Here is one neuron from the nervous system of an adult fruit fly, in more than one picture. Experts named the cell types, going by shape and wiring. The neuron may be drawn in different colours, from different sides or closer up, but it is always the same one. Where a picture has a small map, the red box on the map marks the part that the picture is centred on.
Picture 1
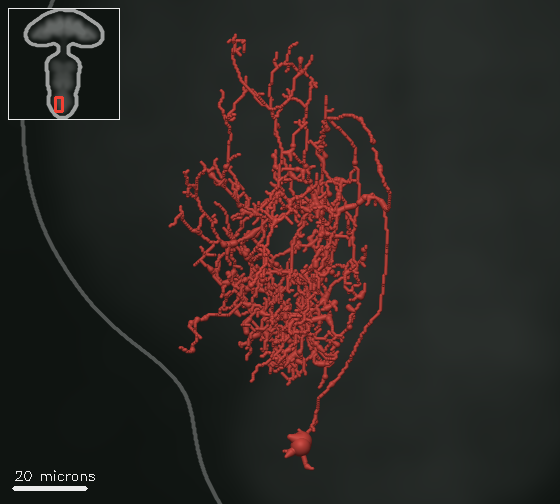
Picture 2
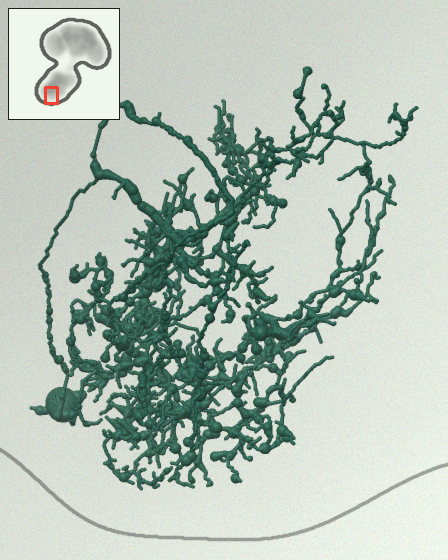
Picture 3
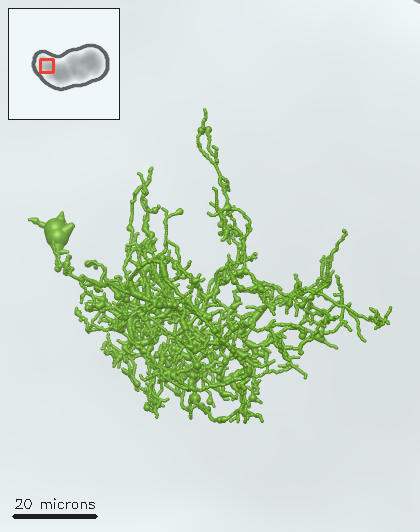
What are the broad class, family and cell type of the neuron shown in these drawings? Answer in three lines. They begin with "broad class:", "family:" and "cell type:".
broad class: nerve-cord intrinsic neuron
family: hemilineage 01B
cell type: IN01B006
